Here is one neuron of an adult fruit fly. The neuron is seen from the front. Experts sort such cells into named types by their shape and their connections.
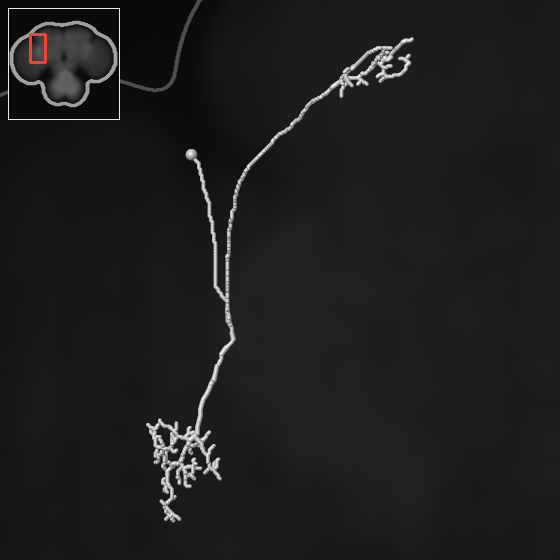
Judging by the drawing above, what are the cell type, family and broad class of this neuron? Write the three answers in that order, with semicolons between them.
LC10d; hemilineage VPNd2; visual projection neuron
